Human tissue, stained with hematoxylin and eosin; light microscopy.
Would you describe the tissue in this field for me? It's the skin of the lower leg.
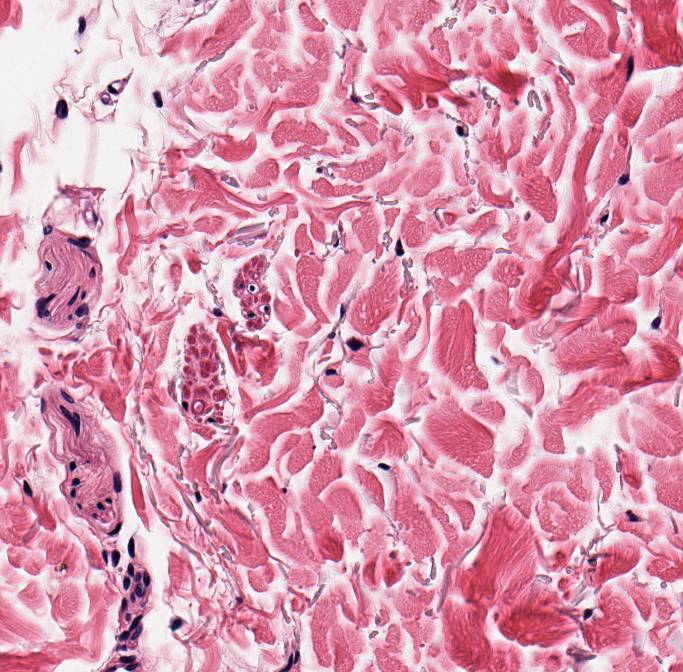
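Here most of the field is taken up by eosinophilic fibres, cut in many planes, so they run in no single direction. Wherever you look, thin clear spaces separate them. The nuclei among the fibres are few, small and dark. Now glance at the lower right: some fibres there stain a deeper red than the rest.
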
